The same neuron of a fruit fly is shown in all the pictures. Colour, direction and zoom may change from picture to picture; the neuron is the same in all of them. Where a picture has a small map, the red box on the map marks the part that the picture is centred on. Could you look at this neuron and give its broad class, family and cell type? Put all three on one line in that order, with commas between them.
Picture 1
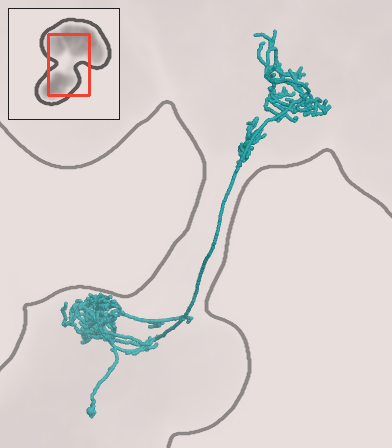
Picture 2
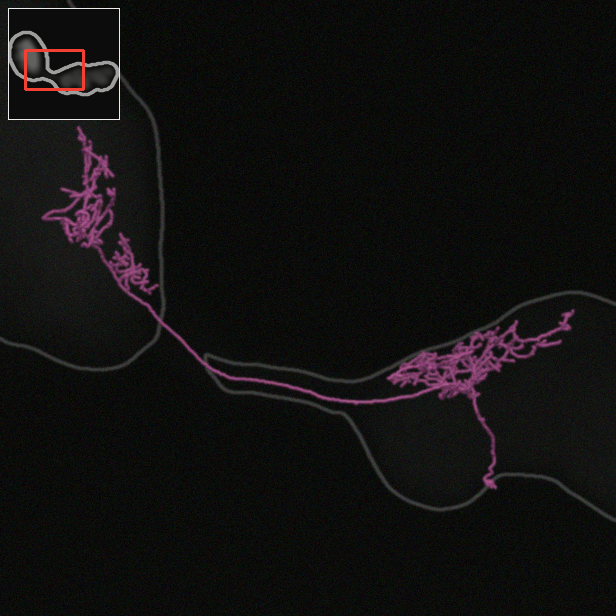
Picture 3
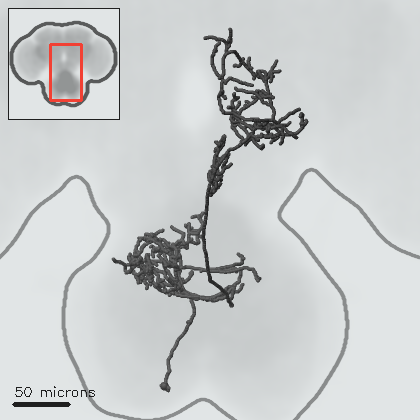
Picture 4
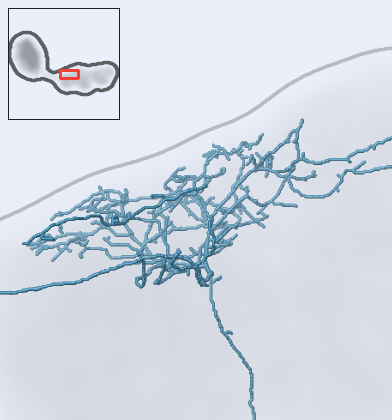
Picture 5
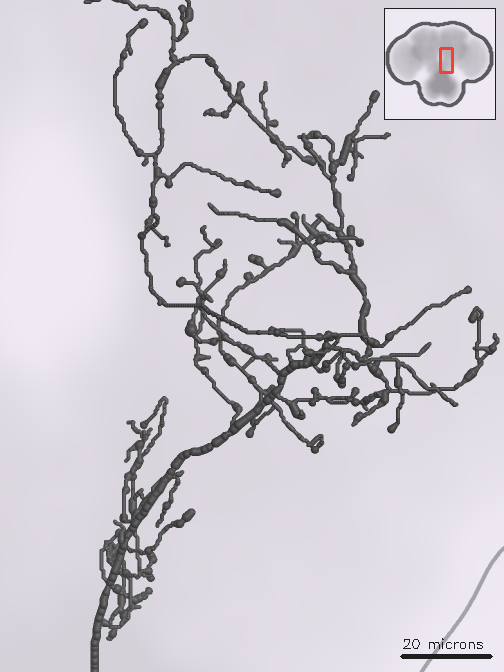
ascending neuron, hemilineage 06B, AN06B037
